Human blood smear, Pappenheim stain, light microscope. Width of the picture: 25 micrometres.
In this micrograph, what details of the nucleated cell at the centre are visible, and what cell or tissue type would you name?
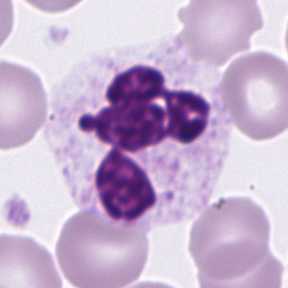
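A small round knob juts from the left side of the nucleus. The cytoplasm holds fine, scattered violet granules, and no vacuoles are seen in it. The cell border is faint and somewhat angular. This cell is a segmented neutrophil.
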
